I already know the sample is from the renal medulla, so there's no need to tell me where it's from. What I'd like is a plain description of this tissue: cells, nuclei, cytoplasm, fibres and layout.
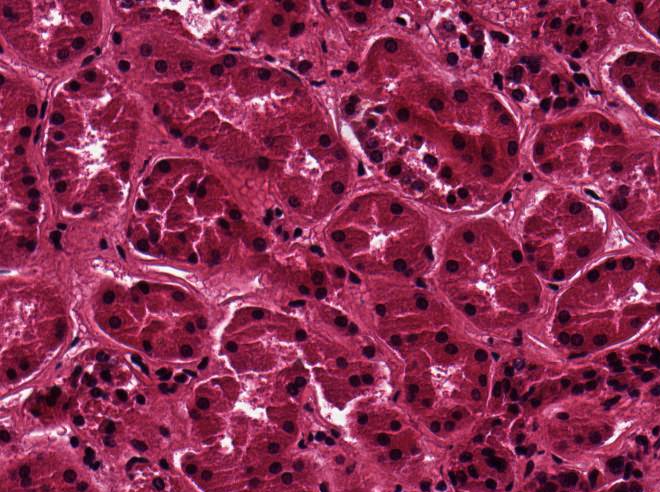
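Entire field: closely packed rounded to oval tubular or glandular profiles, cut in cross-section. Lining of each: single layer, cuboidal to low columnar cells. Cytoplasm abundant, deeply eosinophilic, finely granular. One small, round, dark-staining nucleus per lining cell.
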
